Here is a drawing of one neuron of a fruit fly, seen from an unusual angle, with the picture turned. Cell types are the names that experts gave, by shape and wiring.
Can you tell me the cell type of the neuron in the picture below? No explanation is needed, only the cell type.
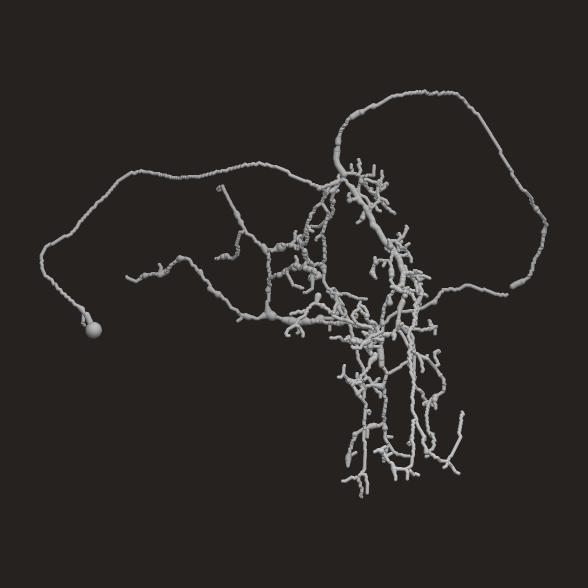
IN02A023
